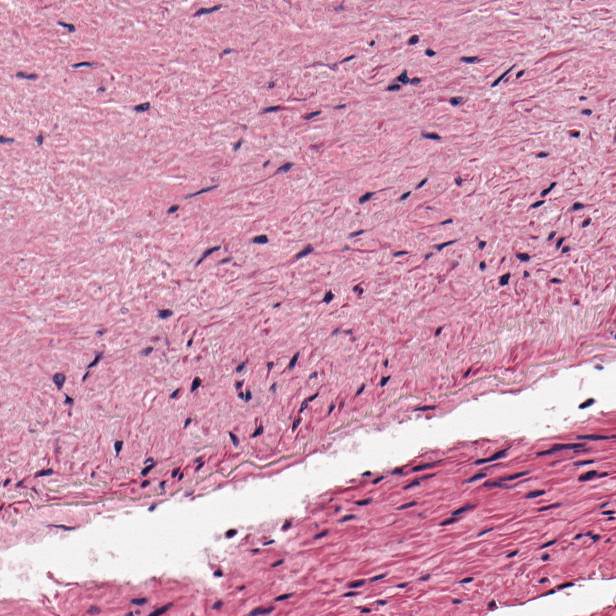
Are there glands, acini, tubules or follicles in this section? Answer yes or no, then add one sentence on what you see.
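No. No epithelium, glands or fat cells are present anywhere in the field.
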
